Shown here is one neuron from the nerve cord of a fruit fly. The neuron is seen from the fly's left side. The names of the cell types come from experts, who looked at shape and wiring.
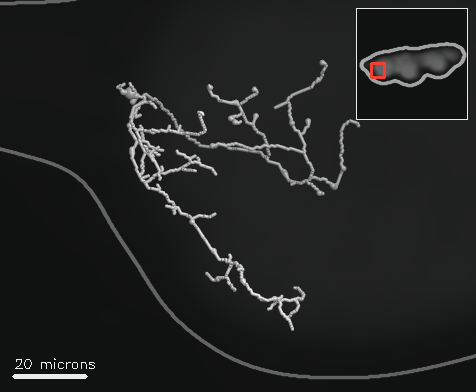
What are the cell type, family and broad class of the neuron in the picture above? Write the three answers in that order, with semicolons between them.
IN09A096; hemilineage 09A; nerve-cord intrinsic neuron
